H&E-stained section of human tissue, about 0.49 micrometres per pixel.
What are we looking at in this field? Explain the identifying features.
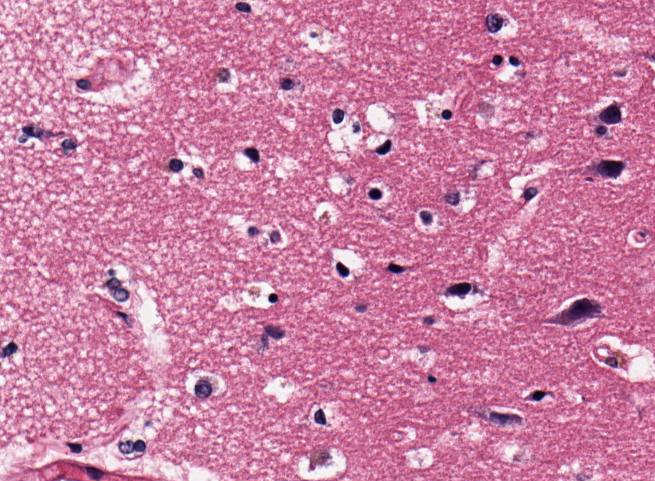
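Cerebral cortex makes up this field. A pink, finely granular-fibrillary matrix fills it, holding single scattered cells, without epithelium or glands.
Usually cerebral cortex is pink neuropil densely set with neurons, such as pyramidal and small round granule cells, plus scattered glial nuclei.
On the right, several larger cells have shrunken, angular, dark-stained outlines; one at lower right is elongated and triangular. Most scattered cells have small, round, densely dark nuclei and little visible cytoplasm.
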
